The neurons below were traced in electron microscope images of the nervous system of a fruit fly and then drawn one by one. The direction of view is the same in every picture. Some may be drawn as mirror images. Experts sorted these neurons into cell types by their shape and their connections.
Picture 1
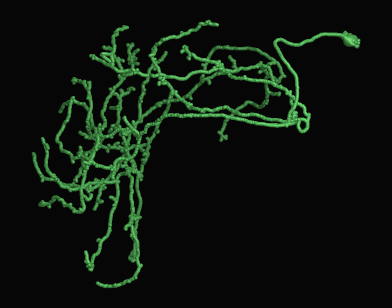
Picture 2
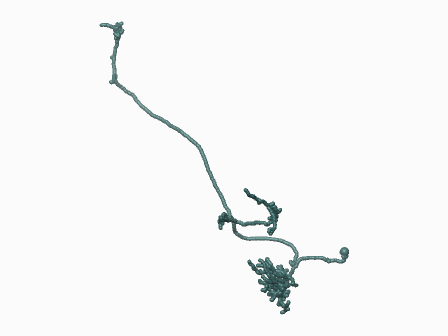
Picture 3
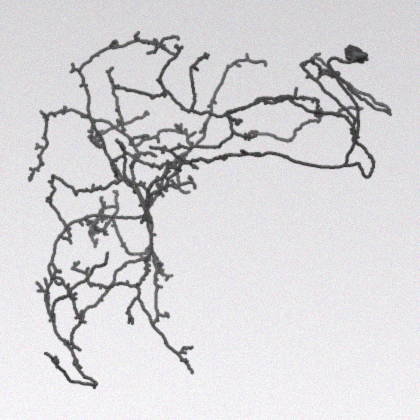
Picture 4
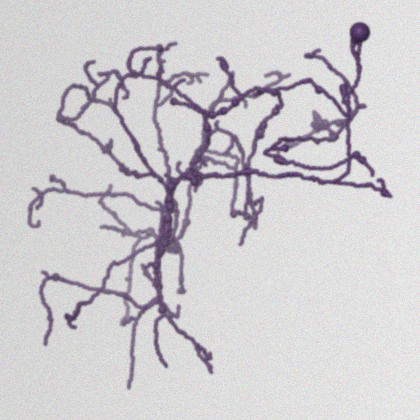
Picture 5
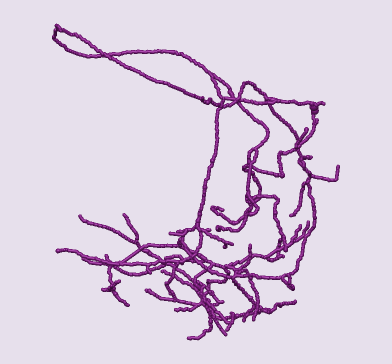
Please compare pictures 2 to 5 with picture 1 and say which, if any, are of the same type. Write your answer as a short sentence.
Picture 3, picture 4 and picture 5 are of the same cell type.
